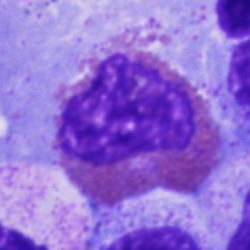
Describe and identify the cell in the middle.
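First, the nucleus: its outline is irregular and lumpy. Next, the chromatin: dark purple and coarsely clumped, with small pale gaps between the clumps. Then the cytoplasm: finely grainy in texture throughout, with no clear vacuoles visible. Last, the name: this is an eosinophil.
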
